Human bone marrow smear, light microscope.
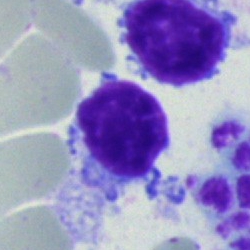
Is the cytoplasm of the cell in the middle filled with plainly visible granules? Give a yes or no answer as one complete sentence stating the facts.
No, the cytoplasm of this cell holds no visible granules.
